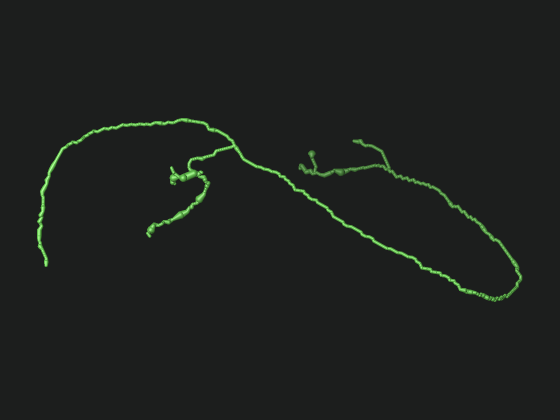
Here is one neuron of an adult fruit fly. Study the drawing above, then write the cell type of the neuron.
ORN_VM2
